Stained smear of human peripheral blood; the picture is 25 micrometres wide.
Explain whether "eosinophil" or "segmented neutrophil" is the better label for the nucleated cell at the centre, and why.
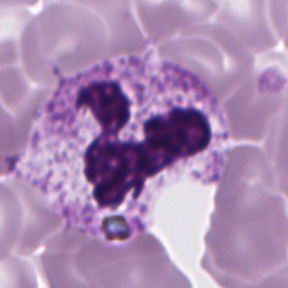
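Segmented neutrophil rather than eosinophil. Granules: many, small, violet, scattered through the cytoplasm without obscuring the nucleus.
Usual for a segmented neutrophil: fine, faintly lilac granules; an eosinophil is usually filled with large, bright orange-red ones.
Nucleus: several lobes joined by narrower parts.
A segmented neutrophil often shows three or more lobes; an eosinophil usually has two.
Also present: small pointed projections on the upper left outline; a small dark ring-shaped body with a pale centre at the lower edge.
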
